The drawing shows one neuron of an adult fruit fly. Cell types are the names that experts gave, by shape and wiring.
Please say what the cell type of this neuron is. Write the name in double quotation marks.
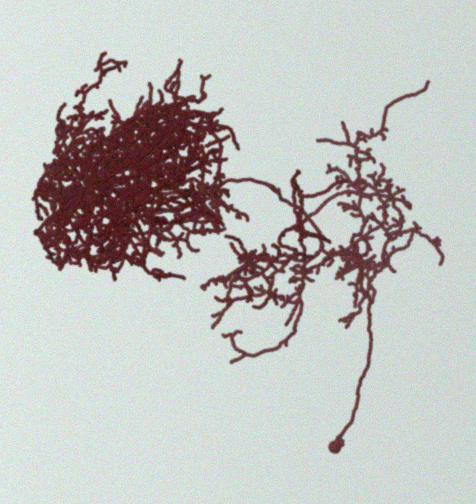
"PPM1203"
